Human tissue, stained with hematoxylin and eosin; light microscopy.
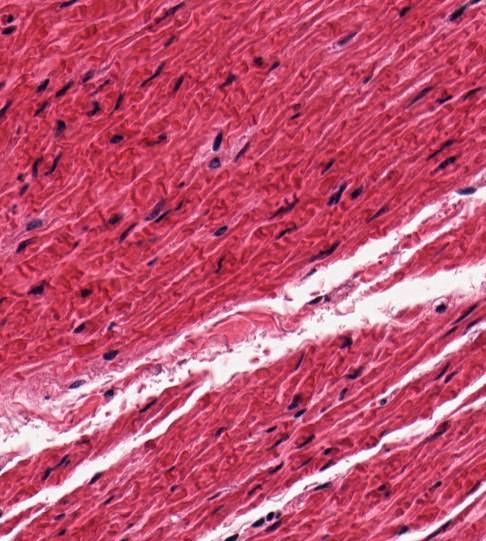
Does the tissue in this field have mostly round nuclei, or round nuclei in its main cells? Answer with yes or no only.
No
